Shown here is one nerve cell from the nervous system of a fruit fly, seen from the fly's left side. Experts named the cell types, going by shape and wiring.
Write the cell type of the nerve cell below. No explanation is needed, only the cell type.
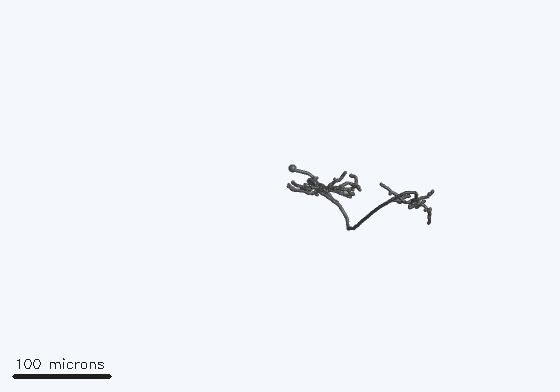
IN01A066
